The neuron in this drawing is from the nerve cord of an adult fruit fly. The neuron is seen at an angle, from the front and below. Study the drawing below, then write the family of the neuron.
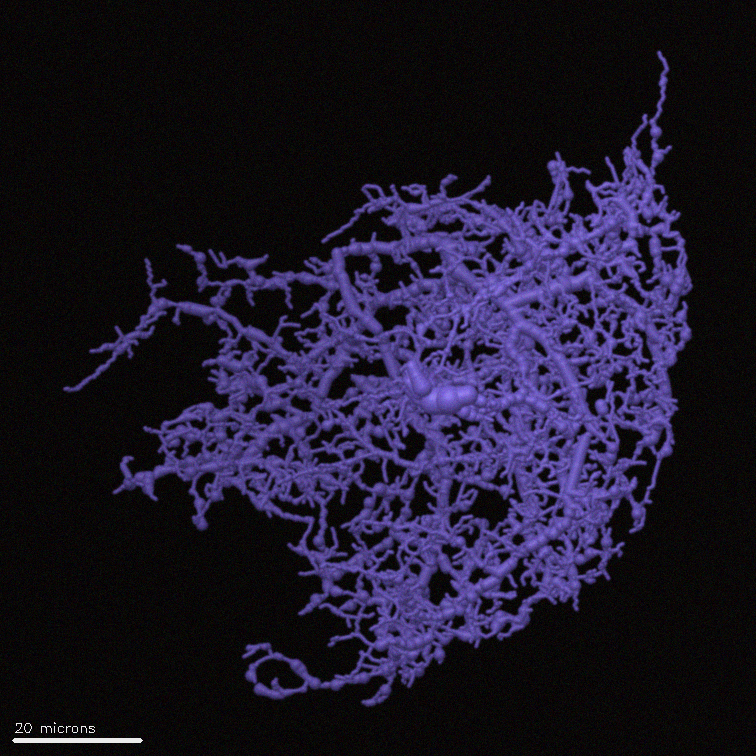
hemilineage 08A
